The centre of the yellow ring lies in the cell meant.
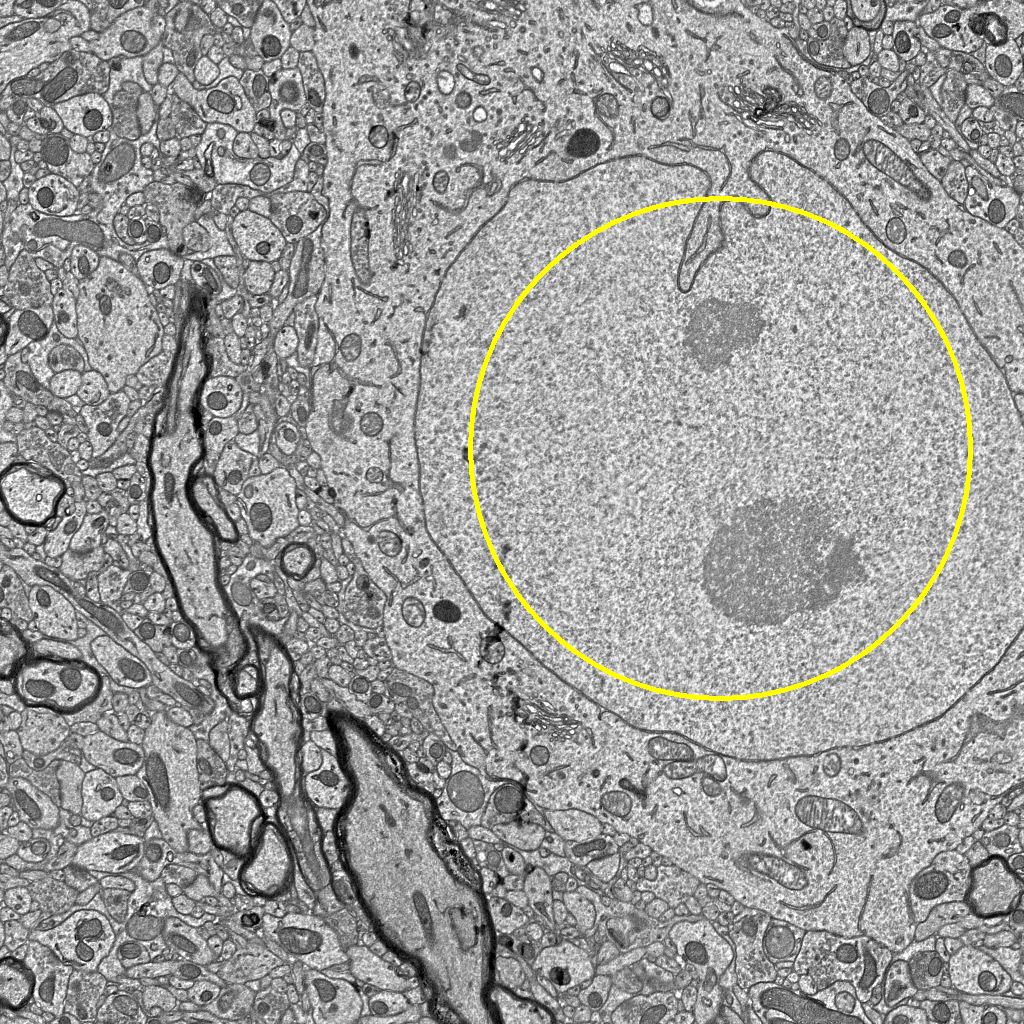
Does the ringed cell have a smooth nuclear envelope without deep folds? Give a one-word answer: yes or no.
No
